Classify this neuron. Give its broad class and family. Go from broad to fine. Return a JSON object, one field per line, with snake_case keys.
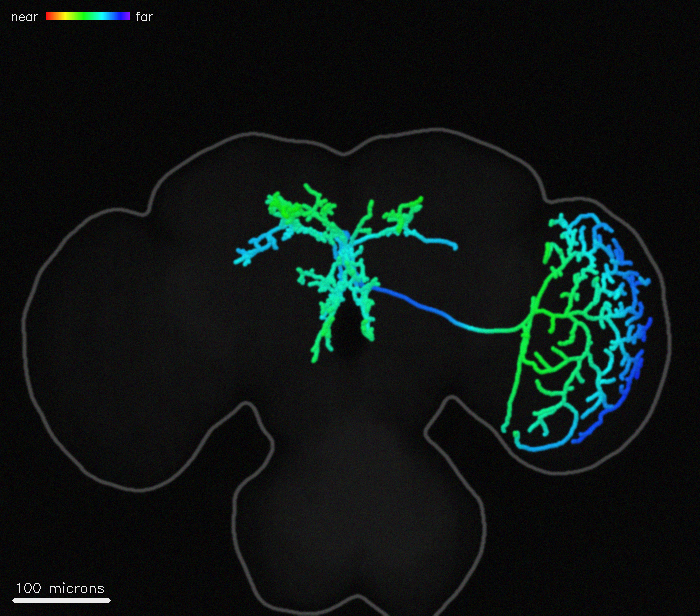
{
 "broad_class": "visual centrifugal neuron",
 "family": "hemilineage DM1_posterior"
}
